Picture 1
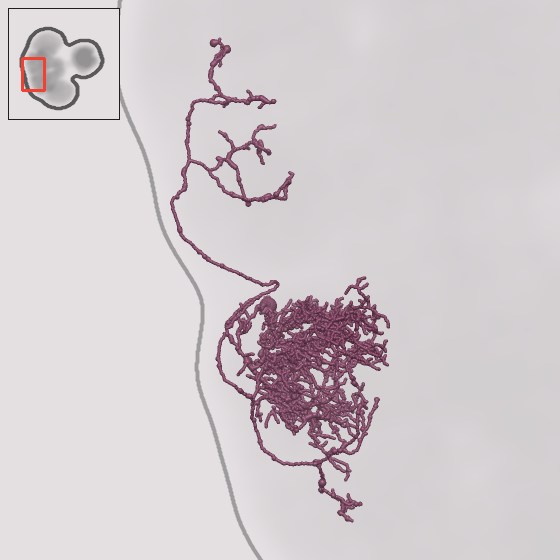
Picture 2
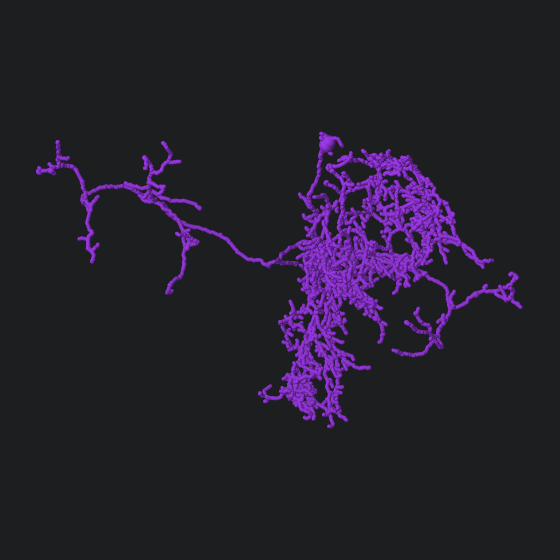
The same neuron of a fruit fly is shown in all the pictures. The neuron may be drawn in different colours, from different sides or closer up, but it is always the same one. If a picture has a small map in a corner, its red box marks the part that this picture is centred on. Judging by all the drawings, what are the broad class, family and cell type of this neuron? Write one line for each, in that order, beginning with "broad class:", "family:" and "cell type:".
broad class: central-brain intrinsic neuron
family: hemilineage SMPad1
cell type: SMP081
